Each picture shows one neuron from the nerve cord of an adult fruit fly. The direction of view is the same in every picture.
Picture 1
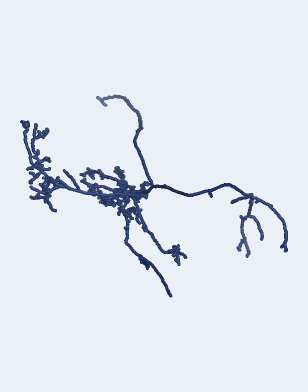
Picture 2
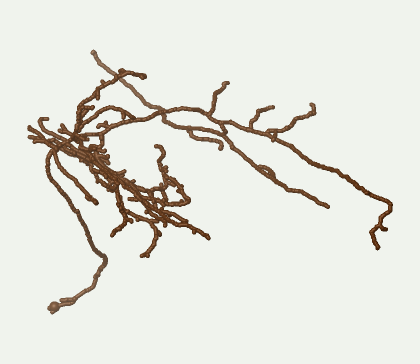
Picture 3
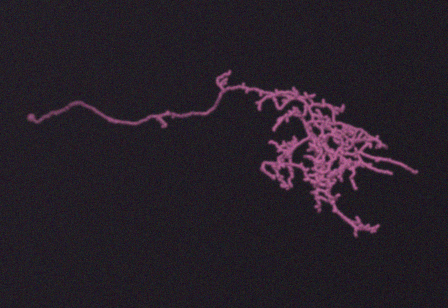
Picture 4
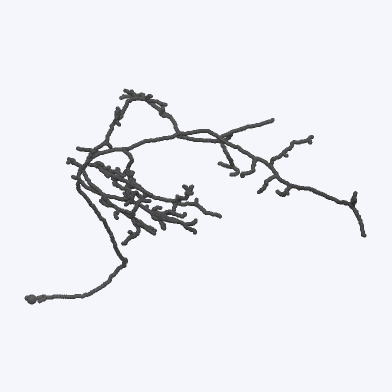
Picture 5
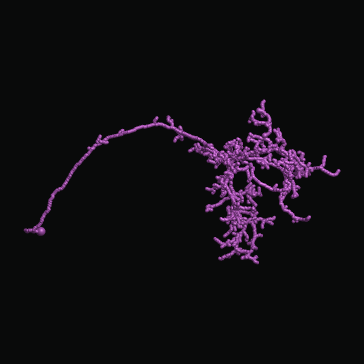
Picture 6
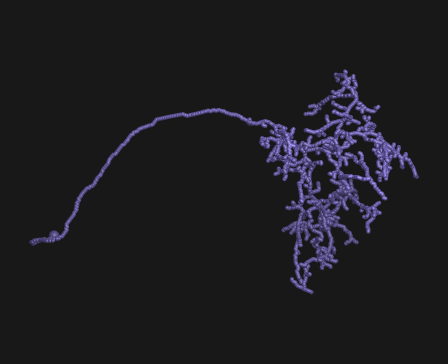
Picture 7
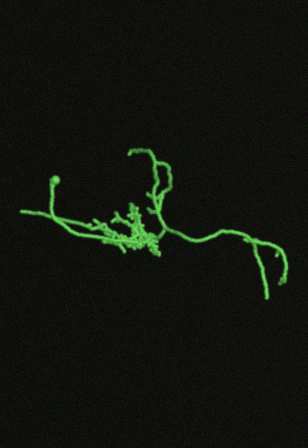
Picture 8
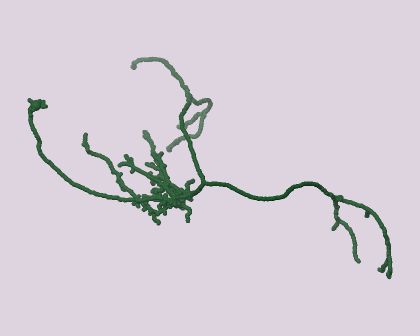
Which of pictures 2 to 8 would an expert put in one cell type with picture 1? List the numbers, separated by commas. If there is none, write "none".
7, 8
